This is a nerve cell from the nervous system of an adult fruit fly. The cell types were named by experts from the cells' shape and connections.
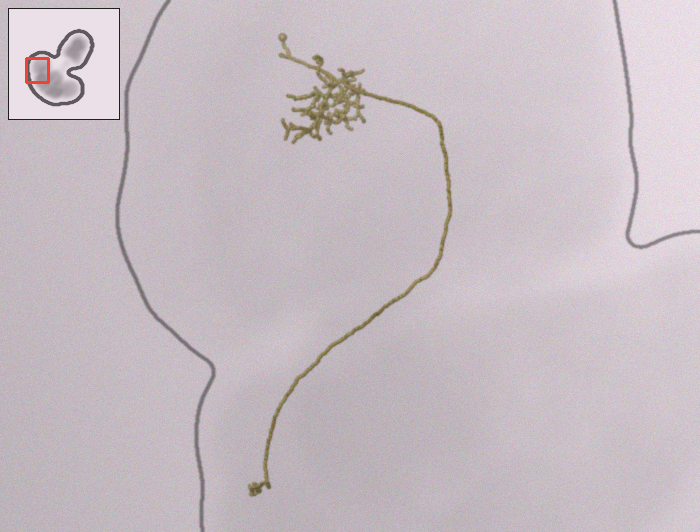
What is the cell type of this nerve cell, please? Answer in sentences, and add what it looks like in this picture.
It is of cell type MeTu3c. Its broad class is visual projection neuron. Its cell body lies at the top of the picture. As drawn here it is taller than it is wide.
